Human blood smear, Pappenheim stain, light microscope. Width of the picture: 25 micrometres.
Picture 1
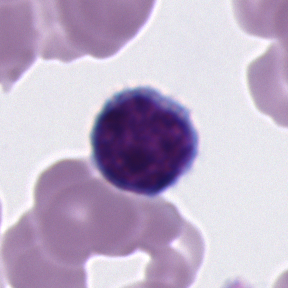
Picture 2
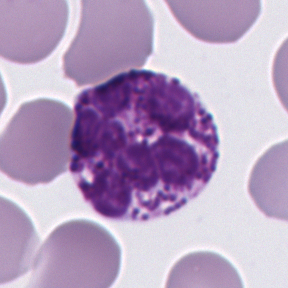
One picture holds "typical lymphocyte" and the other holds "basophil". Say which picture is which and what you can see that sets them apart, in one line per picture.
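In picture 1 we see a typical lymphocyte: No granules are visible in the cytoplasm.
In picture 2 we see a basophil: Coarse dark purple granules are scattered throughout the cell.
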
